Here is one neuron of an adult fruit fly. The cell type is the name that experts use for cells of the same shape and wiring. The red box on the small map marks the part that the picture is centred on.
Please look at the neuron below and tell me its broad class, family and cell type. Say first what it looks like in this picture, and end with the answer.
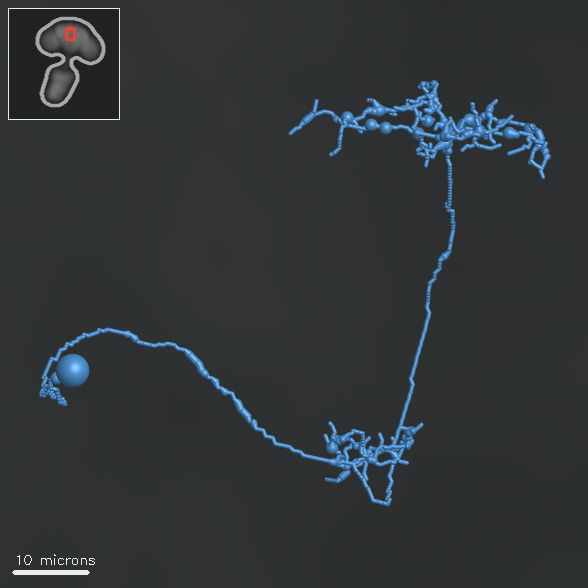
It lies in the brain. By the scale bar it is about 70 microns wide in this view. The picture shows dozens of branch ends. This is a central-brain intrinsic neuron. The name of its family is class CX. It is of cell type vDeltaC.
